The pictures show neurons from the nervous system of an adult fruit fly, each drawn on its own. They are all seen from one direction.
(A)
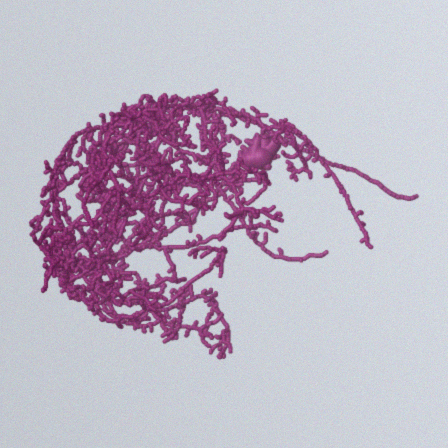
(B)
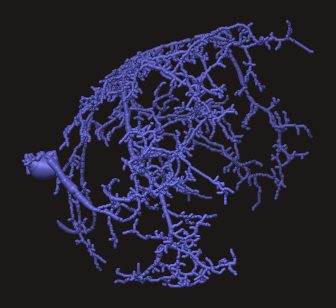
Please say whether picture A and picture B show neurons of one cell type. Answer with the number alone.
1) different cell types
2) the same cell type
2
